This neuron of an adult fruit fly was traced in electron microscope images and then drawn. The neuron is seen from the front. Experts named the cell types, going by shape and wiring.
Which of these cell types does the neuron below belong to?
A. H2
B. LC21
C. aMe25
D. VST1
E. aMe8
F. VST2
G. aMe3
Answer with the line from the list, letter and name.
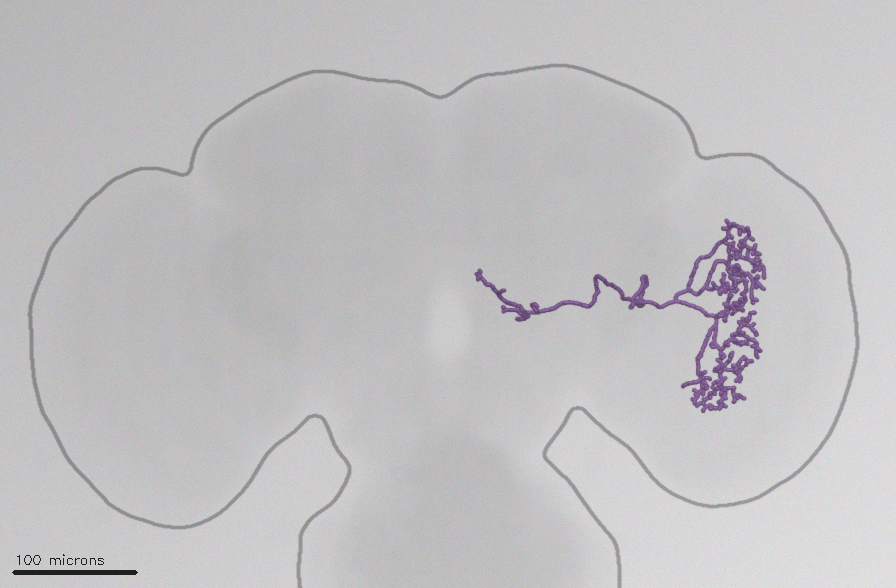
D. VST1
